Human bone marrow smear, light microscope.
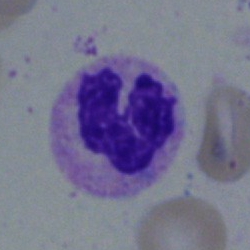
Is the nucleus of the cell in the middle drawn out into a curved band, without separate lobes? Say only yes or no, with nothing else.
Yes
